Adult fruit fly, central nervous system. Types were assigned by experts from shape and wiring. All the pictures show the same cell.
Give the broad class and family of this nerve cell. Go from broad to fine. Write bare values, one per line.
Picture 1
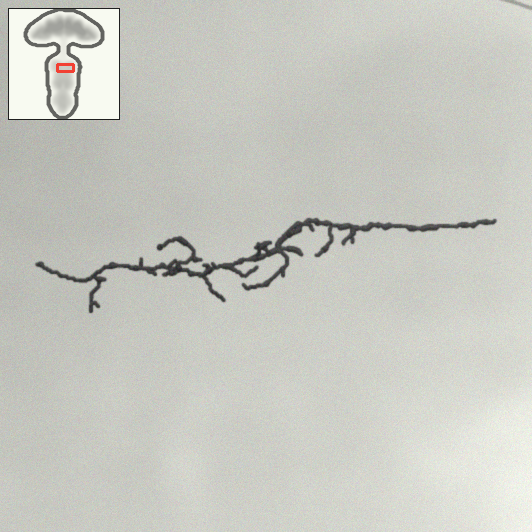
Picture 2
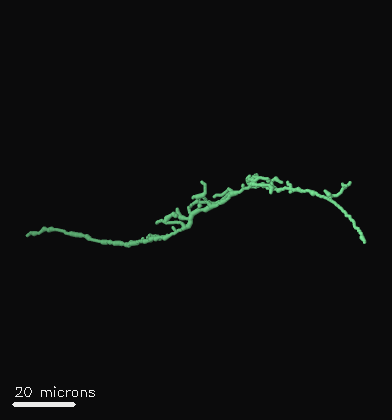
sensory neuron entering the nerve cord
class gustatory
